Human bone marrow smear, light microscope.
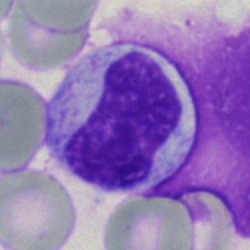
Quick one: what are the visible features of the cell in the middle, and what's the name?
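First, the nucleus: it lies off-centre, pushed toward the right side of the cell. Second, the cytoplasm: a pale bluish-grey rim, widest on the left side. Third, the chromatin: dark purple and coarsely clumped, with small paler patches between the clumps. Fourth, the cytoplasmic contents: only a few fine, faint purplish dots, not dense granules. This cell is a metamyelocyte.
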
